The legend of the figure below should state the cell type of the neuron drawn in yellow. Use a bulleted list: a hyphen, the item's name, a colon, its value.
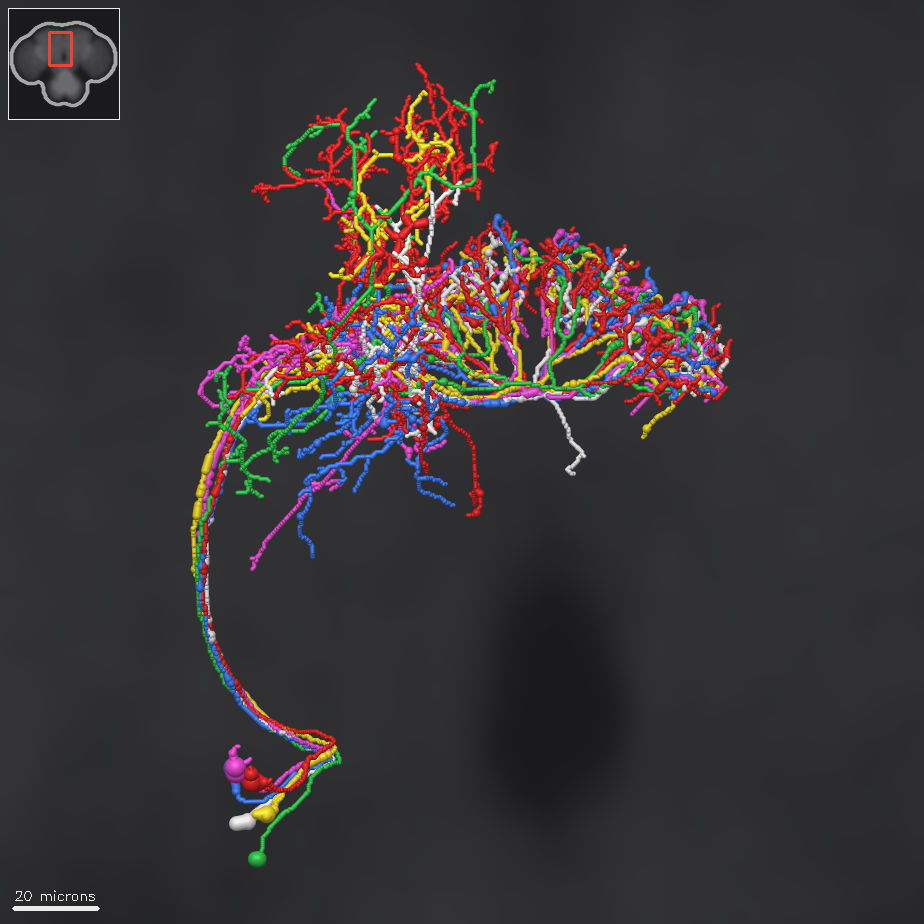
- cell type: FB4F_c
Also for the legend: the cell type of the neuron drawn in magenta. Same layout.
- cell type: FB4F_a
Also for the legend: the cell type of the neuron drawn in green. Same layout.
- cell type: FB4E_a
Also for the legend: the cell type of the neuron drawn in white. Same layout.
- cell type: FB4F_b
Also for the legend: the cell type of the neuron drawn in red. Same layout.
- cell type: FB4G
